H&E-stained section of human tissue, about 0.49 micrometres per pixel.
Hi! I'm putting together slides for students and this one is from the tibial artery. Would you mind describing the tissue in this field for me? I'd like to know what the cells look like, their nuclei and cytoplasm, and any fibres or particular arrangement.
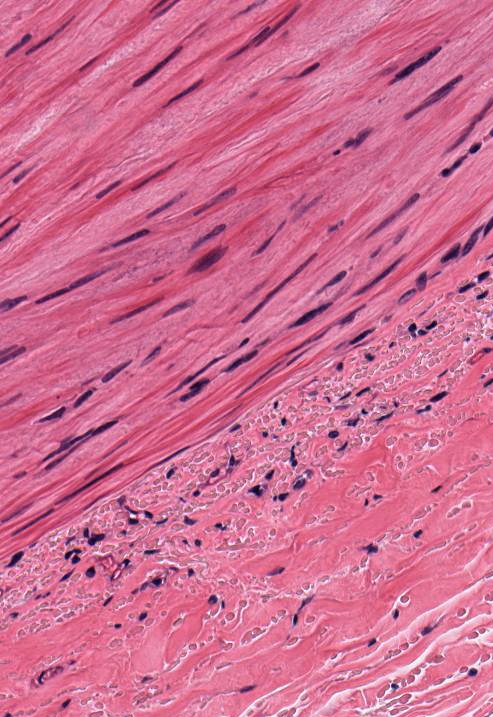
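Layout: a broad band of smooth muscle fills the upper left and meets a collagen-rich region in the lower right along a diagonal border. Muscle nuclei: elongated, cigar-shaped, lying along the length of the fibres. Lower right: pink collagen bundles with scattered small dark nuclei. Absent throughout: epithelium, glands and fat cells.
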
